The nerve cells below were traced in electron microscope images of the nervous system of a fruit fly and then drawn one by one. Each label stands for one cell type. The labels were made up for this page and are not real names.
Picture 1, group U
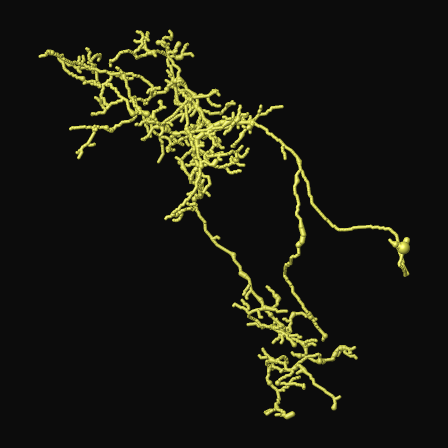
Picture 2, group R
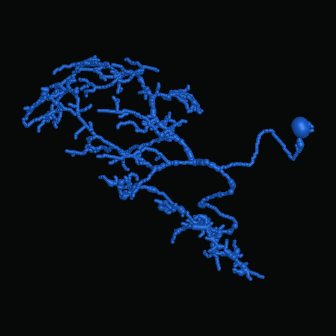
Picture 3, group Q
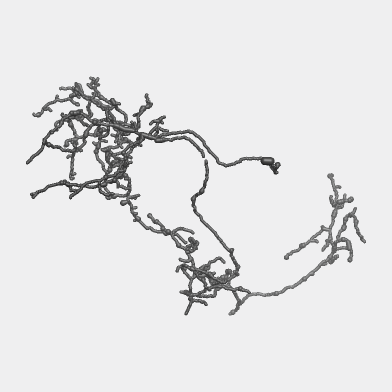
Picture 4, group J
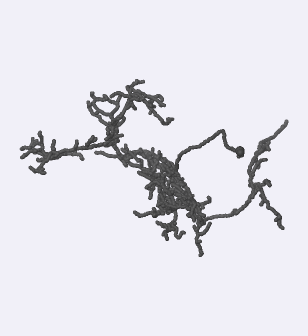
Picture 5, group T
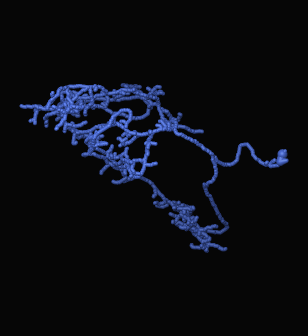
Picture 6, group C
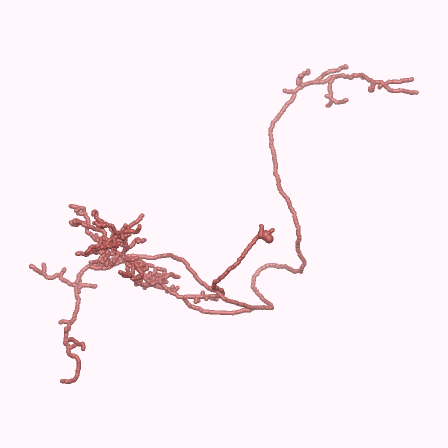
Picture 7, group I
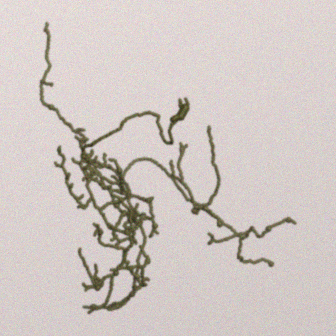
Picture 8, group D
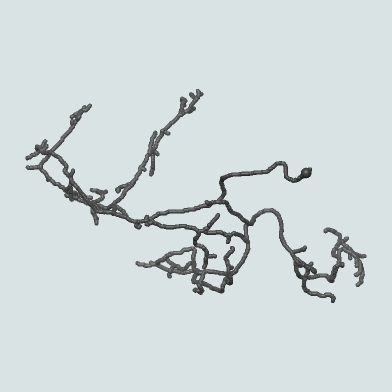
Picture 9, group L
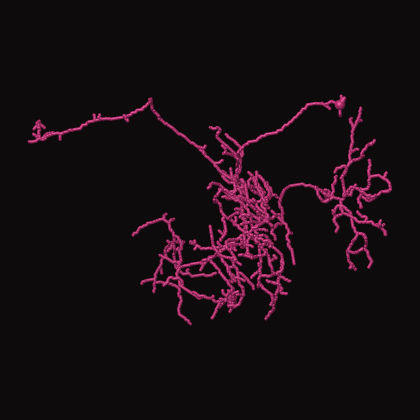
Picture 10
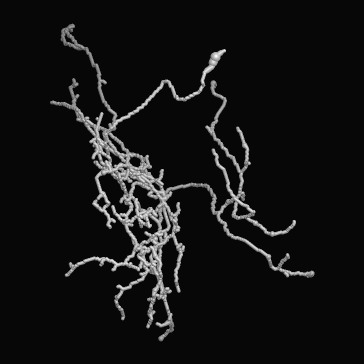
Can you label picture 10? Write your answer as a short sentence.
It belongs to group I.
